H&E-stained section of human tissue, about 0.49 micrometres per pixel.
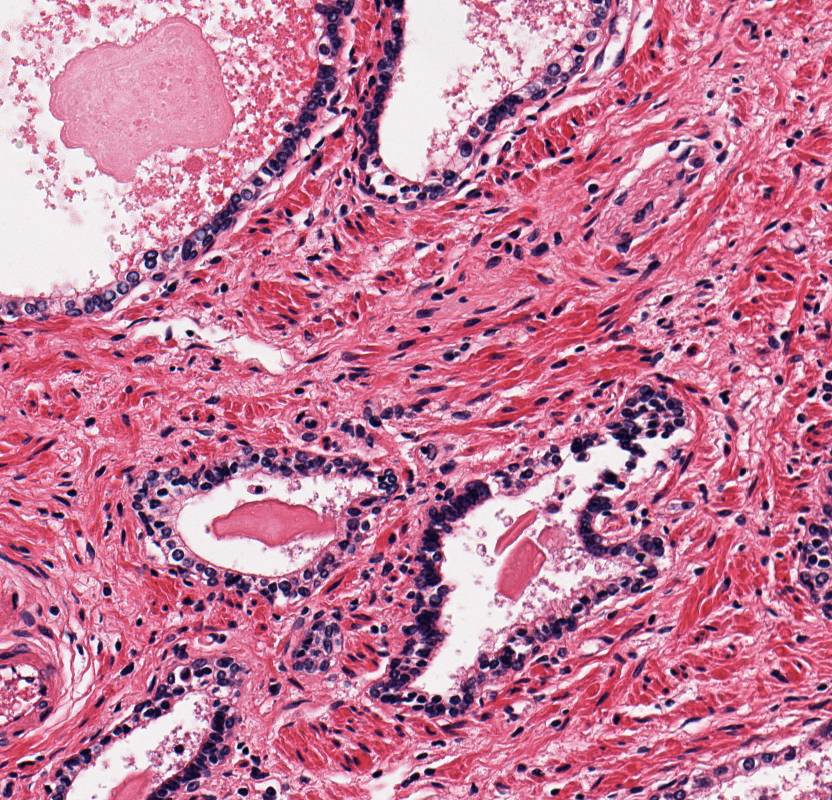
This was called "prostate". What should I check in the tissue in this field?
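In this prostate, a large dilated gland lumen fills the upper left corner of the field.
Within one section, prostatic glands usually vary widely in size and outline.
That lumen fits such variation. Cuboidal to low columnar cells with small, dark, round nuclei line the glands.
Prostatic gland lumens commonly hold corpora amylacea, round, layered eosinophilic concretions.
Several lumina here contain pink, solid-looking masses of secretion that are homogeneous rather than layered. No fat cells appear anywhere in the field.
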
